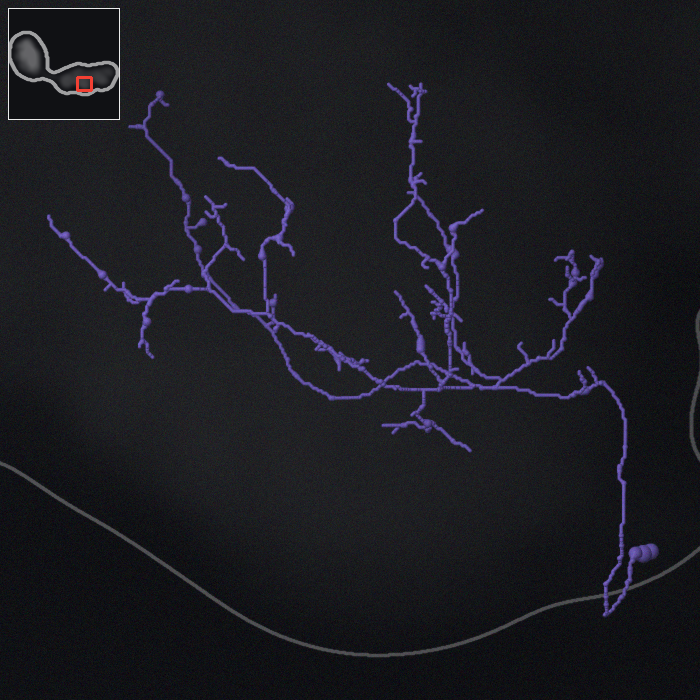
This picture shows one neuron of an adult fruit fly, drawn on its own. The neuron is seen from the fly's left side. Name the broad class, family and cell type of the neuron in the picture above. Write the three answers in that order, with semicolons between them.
nerve-cord intrinsic neuron; hemilineage 20A.22A; IN20A.22A087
